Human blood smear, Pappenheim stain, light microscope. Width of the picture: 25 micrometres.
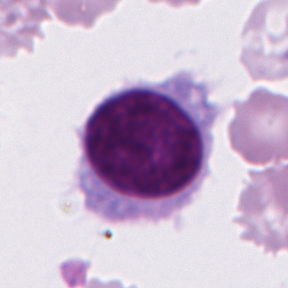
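Hairy cell at the centre of this peripheral blood smear: lots of small, irregular tags and points stick out from the edge of its pale greyish-blue cytoplasm. The nucleus is round, about 10 micrometres across, and takes up roughly 60% of the cell's area, its outline unbroken with no indentation or lobes. Its chromatin stains dark purple and looks dense, with a slightly coarse, mottled texture.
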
